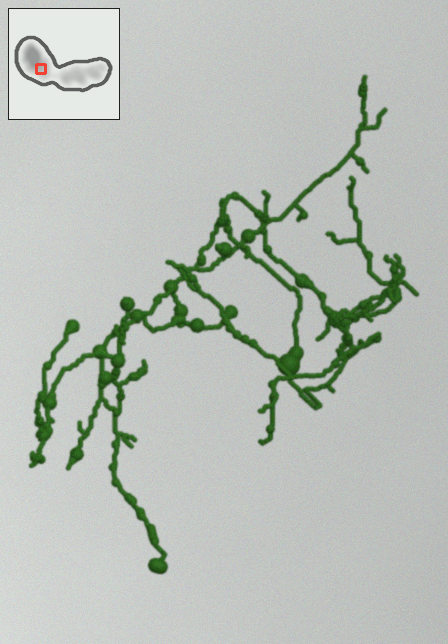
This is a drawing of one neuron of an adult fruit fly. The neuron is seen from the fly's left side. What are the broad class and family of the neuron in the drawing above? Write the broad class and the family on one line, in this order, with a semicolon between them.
optic-lobe intrinsic neuron; Li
